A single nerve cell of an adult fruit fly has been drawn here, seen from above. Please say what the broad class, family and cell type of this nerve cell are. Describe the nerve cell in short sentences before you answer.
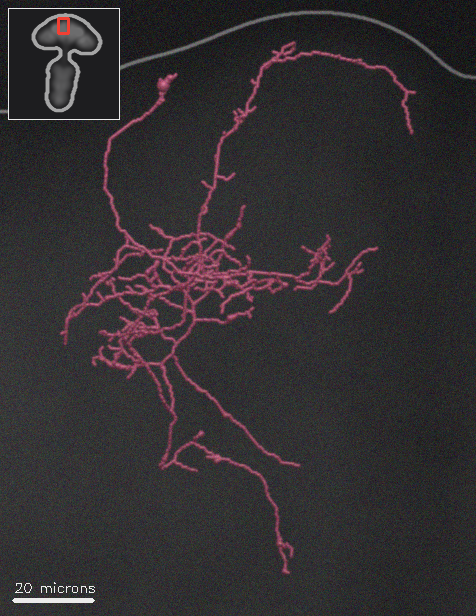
It is in the brain and does not reach the nerve cord. From top to bottom in the picture it spans about 140 microns. Dozens of branch ends can be seen. It is a central-brain intrinsic neuron. Its family is hemilineage CREa2_ventral. The cell type is LAL024.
